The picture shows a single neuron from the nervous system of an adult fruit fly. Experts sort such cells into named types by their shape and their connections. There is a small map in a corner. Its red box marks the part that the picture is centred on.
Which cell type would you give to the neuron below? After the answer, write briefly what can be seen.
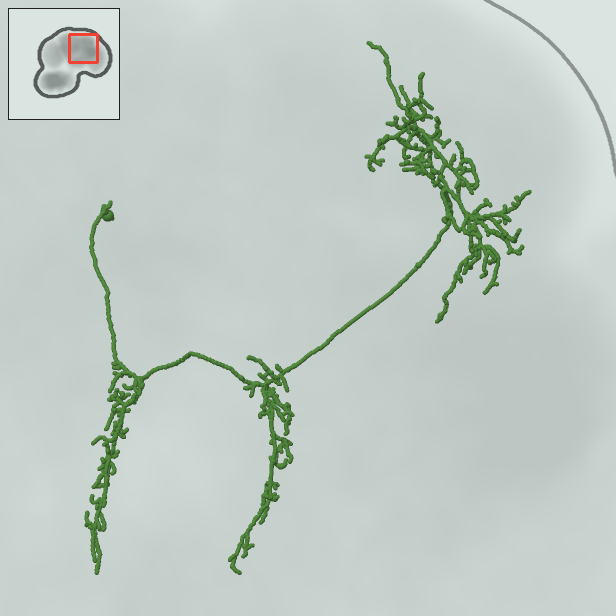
Its cell type is mAL_m2a. Its broad class is central-brain intrinsic neuron. The picture shows dozens of branch ends. As drawn here it is about as wide as it is tall.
